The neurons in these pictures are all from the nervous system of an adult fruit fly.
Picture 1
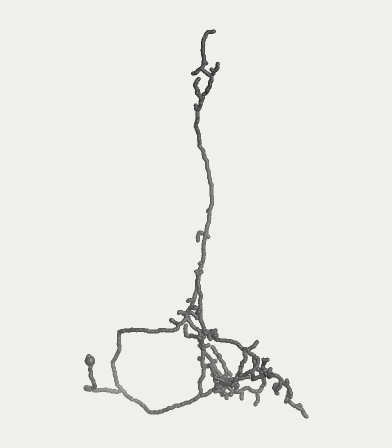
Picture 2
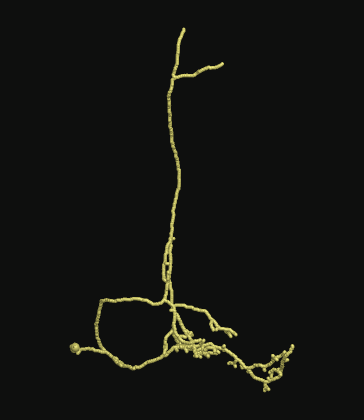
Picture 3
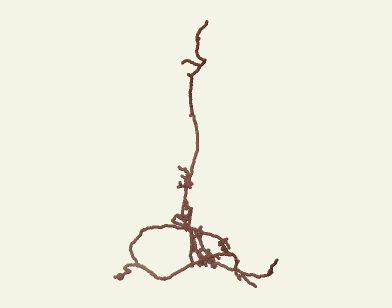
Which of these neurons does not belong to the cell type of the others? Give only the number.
1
